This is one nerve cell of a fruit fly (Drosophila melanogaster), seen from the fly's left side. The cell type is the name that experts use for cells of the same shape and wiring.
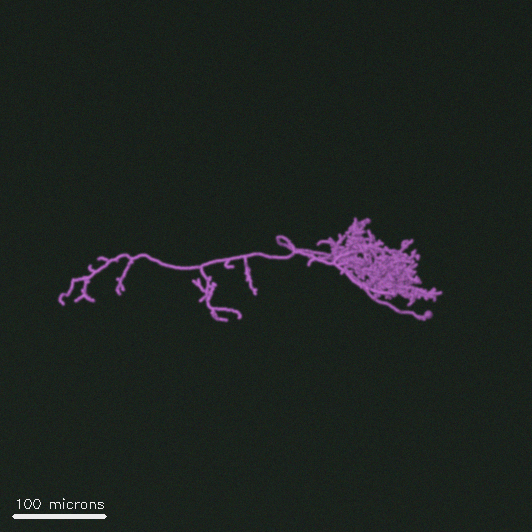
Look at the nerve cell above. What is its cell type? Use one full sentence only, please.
This neuron is classified under the cell type IN07B013.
